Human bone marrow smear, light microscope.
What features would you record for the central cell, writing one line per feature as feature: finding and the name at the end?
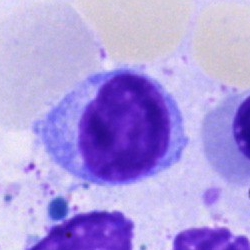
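Position: nucleus off-centre, toward the right side.
Cytoplasm: rim widest on the left of the nucleus.
Chromatin: dark purple, coarse clumps with small paler patches between.
Granules: none visible.
Name: lymphocyte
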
